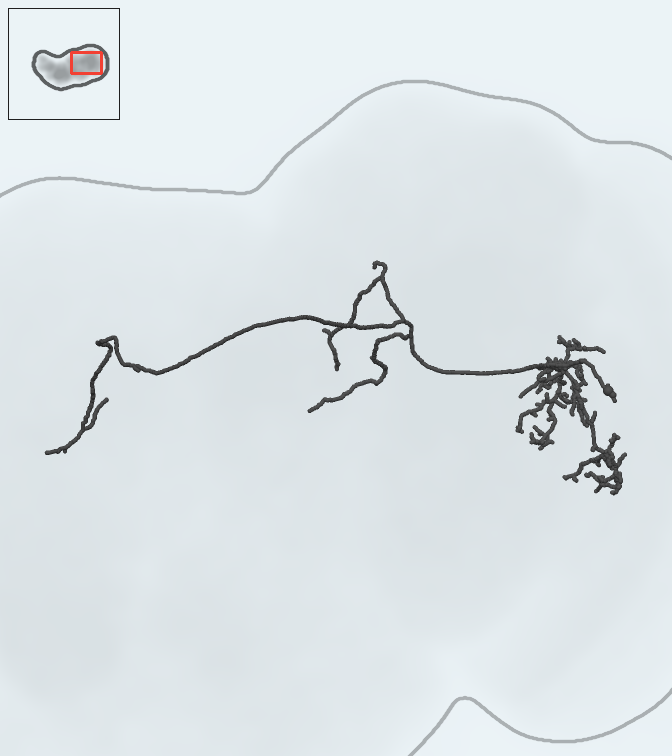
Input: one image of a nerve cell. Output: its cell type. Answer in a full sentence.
The cell type is CB2625.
